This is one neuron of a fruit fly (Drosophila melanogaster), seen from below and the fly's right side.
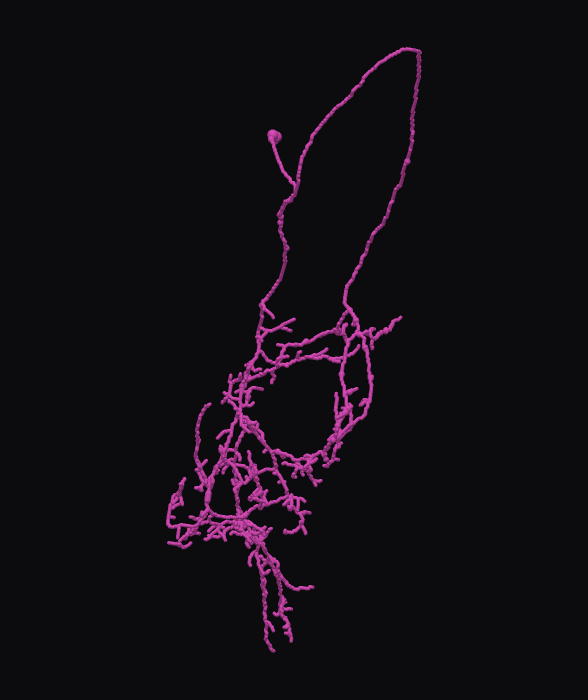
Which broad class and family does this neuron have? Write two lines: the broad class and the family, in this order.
central-brain intrinsic neuron
hemilineage DM1_dorsal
